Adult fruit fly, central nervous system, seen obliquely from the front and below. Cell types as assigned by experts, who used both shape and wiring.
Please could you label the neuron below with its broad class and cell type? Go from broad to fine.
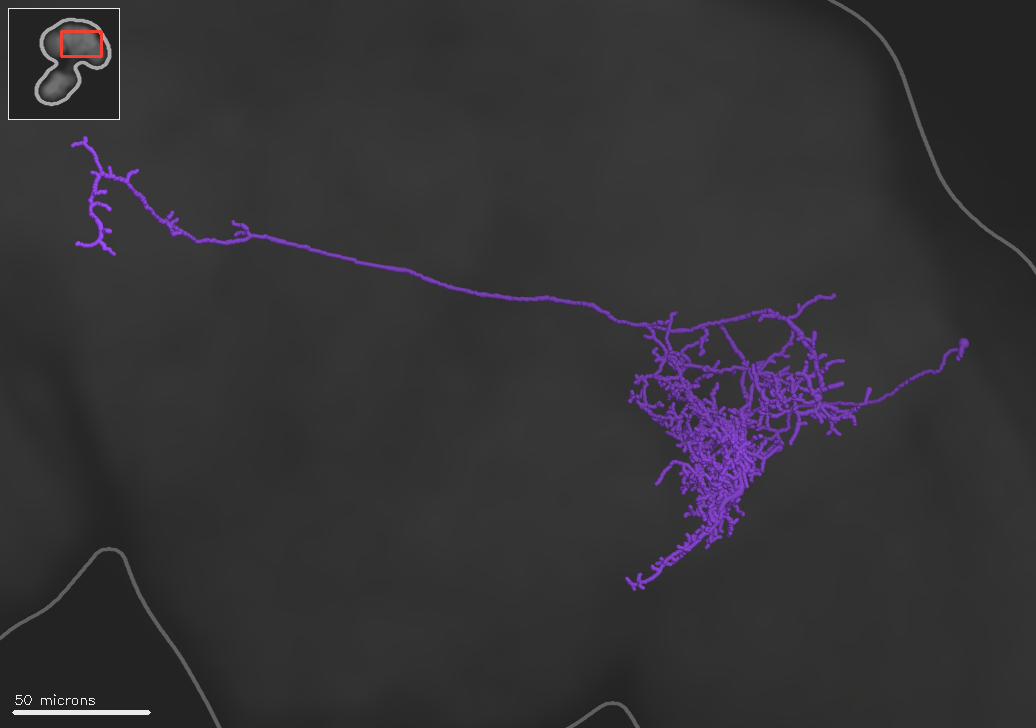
central-brain intrinsic neuron; AVLP429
